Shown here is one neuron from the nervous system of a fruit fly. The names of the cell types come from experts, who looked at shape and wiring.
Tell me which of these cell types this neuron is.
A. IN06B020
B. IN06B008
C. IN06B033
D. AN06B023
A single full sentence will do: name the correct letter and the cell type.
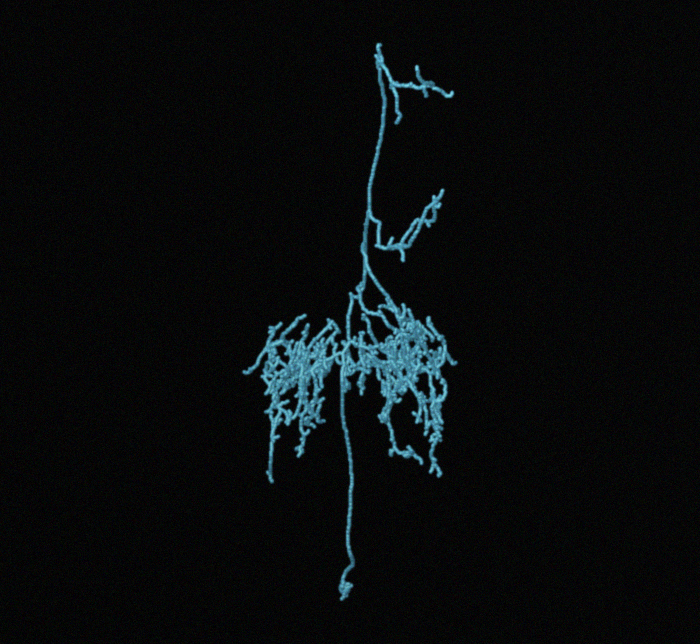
The cell type that the neuron has is IN06B020, option A.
